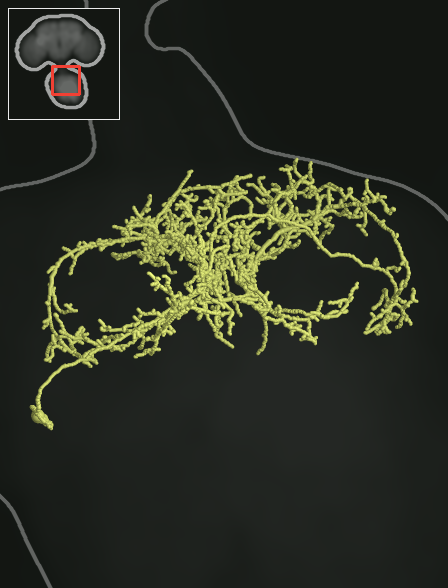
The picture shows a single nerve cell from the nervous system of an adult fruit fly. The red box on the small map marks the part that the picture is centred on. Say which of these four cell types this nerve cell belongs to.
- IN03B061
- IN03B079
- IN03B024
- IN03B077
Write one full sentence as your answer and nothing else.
On the level of cell type, this nerve cell is IN03B024.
